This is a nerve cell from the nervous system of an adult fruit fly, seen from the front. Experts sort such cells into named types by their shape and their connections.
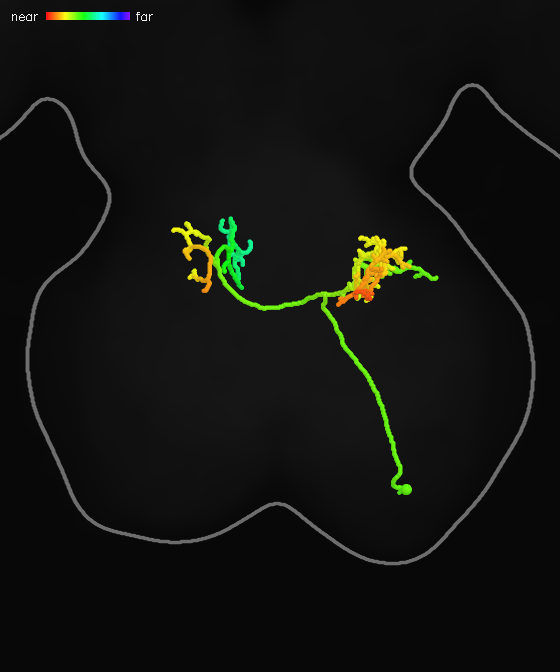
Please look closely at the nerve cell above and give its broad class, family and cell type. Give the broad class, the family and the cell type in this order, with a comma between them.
ascending neuron, hemilineage 07B, IN07B063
